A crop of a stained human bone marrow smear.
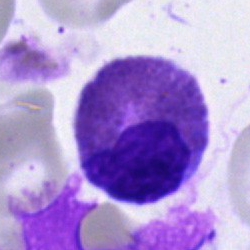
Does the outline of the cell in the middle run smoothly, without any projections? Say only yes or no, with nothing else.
Yes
